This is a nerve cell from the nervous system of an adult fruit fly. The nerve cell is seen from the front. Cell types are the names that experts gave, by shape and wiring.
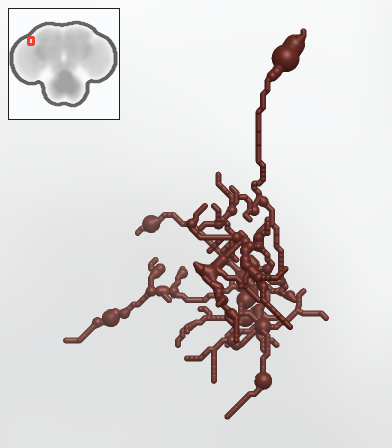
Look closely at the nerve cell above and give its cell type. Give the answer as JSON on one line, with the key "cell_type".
{"cell_type": "Mi17"}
